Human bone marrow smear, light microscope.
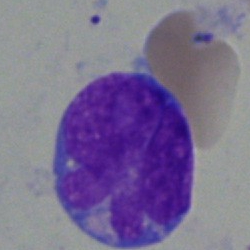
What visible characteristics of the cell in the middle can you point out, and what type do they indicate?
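The cell is oval, with a smooth outline. Its chromatin is finely granular and purple, interrupted by small paler spots. Deep blue cytoplasm forms only a thin rim around the nucleus. The cell is a blast.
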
